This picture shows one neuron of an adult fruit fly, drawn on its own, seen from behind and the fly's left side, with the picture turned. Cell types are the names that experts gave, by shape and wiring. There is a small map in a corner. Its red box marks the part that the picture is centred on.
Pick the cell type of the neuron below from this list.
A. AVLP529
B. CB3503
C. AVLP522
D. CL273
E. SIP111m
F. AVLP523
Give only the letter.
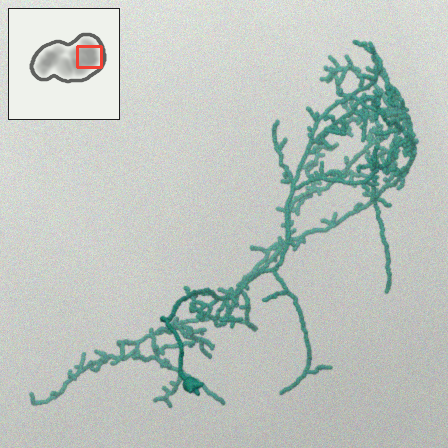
F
